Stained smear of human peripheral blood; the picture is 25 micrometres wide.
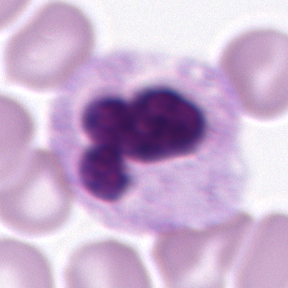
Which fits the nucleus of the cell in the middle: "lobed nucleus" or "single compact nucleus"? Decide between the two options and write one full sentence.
The nucleus of the cell is made of distinct lobes, not one mass.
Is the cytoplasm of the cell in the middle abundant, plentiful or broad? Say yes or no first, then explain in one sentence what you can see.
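Yes. The cytoplasm is plentiful and pale lilac.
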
